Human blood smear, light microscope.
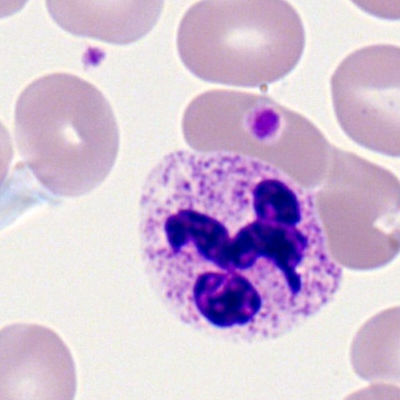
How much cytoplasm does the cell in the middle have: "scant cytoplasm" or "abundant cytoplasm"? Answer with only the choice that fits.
Abundant cytoplasm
